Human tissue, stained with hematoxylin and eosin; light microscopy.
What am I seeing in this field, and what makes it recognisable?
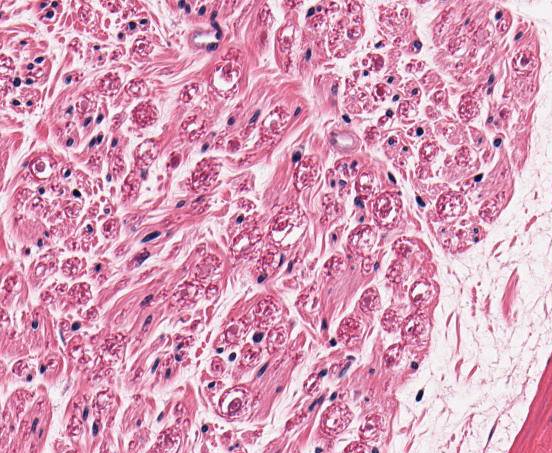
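Answer: nerve fascicle. The tissue is divided into rounded and irregular bundles, separated by strands of wavy pink fibres holding thin spindle-shaped nuclei. Sparse small dark oval to elongated nuclei lie between round profiles.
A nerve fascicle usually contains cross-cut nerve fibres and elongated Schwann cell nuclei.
A dense deep pink band occupies the bottom right corner.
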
